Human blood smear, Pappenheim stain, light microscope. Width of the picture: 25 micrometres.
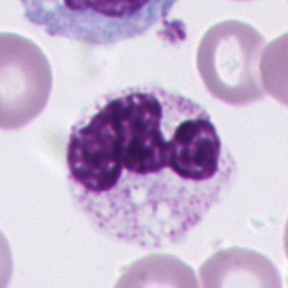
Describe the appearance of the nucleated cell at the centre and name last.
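First, the outline is round. Second, the nucleus sits in the upper part of the cell, leaving more cytoplasm below. Third, no nucleoli are visible in it. Fourth, fine lilac granules are scattered throughout the cytoplasm. Last, the name: segmented neutrophil.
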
